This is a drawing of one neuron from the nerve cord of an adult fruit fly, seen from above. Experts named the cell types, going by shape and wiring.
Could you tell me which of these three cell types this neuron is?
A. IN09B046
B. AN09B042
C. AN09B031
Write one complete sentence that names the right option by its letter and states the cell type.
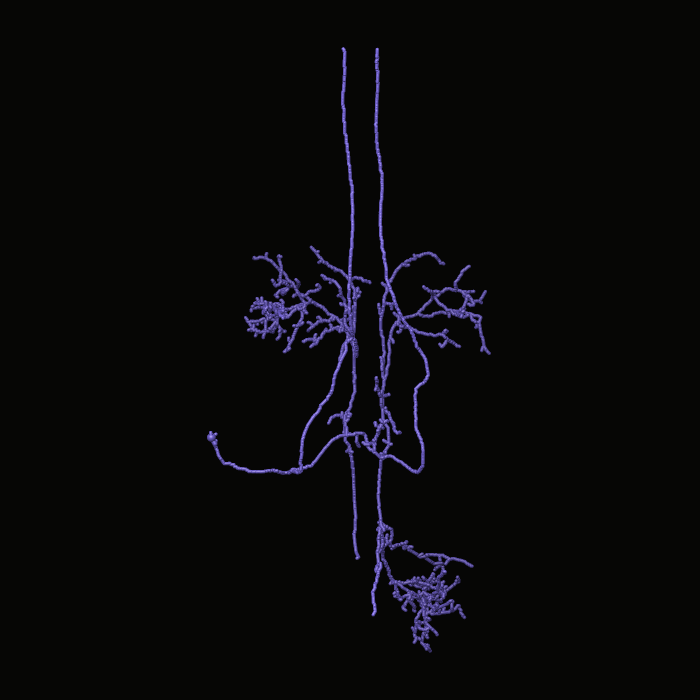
Among the listed cell types, AN09B031 in option C is that of the neuron.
